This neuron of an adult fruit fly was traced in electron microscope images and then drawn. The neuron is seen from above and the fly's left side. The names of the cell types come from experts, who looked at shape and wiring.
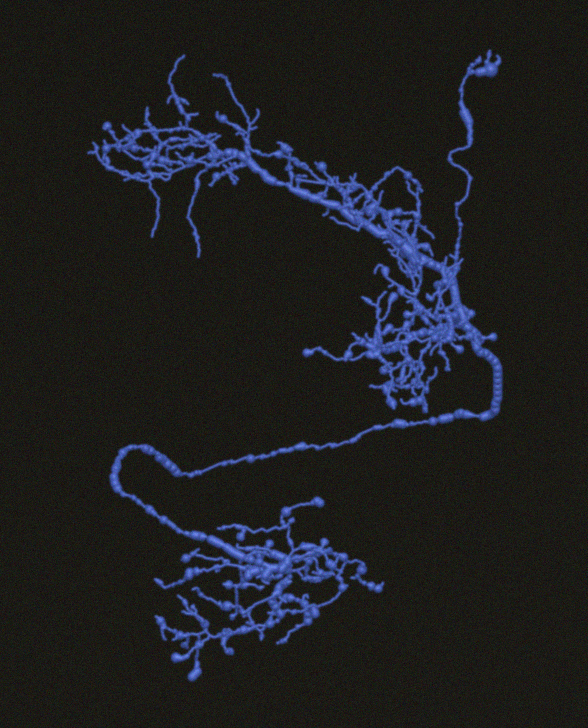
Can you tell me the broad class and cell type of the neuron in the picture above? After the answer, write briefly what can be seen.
It is a central-brain intrinsic neuron. Its cell type is PS185. The cell body is at the upper right of the picture. The picture shows more than a hundred branch ends.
